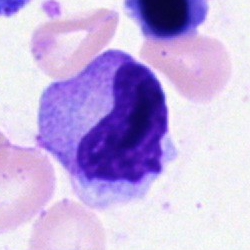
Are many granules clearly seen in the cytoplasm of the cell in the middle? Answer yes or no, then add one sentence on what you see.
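Yes. The cytoplasm on the left is filled with fine, dust-like purple granules.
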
